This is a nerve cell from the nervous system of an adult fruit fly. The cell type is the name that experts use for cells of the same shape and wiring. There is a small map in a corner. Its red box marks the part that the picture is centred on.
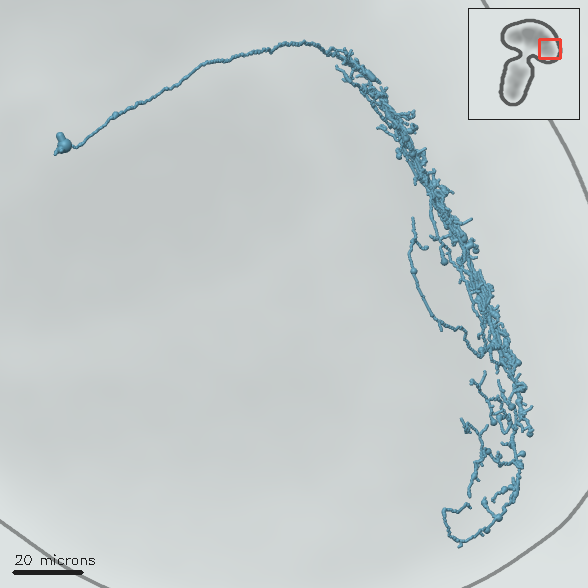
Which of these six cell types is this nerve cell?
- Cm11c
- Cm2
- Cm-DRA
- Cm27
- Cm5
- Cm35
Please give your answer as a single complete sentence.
This nerve cell is a member of the Cm-DRA cell type.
